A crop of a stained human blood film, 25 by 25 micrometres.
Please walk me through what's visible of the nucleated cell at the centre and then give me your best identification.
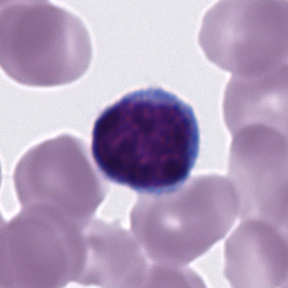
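Starting with the chromatin, I see it is dense and dark purple, with coarse clumps. Nowhere in the nucleus can I make out a nucleolus. The cytoplasm forms only a very thin rim around it, and no vacuoles show anywhere in the cell. What I am looking at is a typical lymphocyte.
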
